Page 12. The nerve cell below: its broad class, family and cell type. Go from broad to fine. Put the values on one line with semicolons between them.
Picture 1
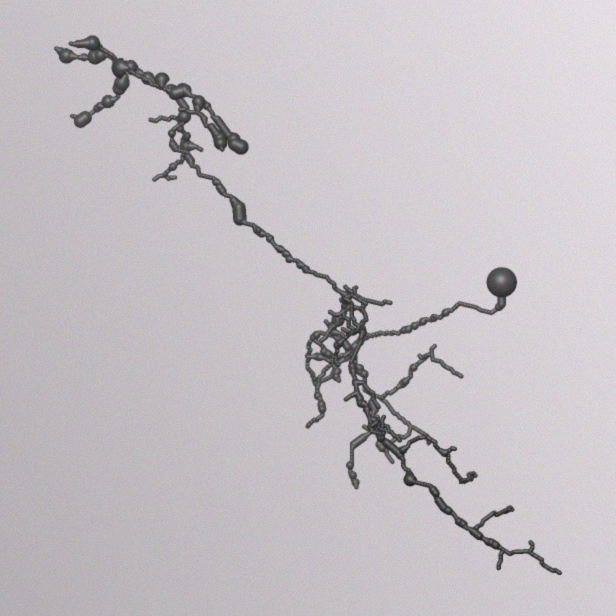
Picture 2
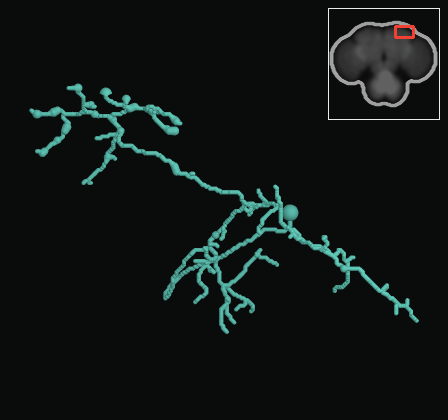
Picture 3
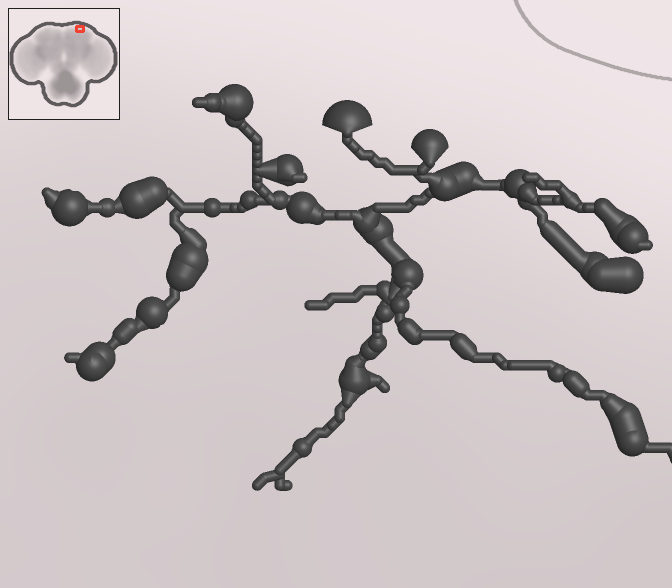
central-brain intrinsic neuron; hemilineage LHp2; CB0972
